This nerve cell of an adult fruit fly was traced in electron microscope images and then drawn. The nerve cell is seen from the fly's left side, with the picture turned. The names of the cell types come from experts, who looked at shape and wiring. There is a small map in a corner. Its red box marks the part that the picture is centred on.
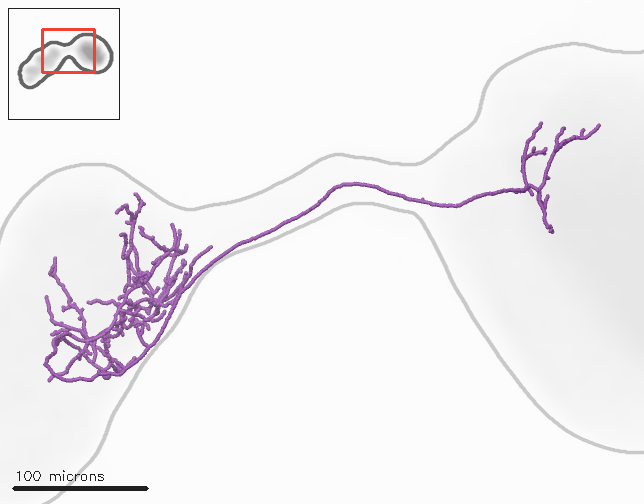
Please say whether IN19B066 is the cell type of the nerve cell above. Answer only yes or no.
no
